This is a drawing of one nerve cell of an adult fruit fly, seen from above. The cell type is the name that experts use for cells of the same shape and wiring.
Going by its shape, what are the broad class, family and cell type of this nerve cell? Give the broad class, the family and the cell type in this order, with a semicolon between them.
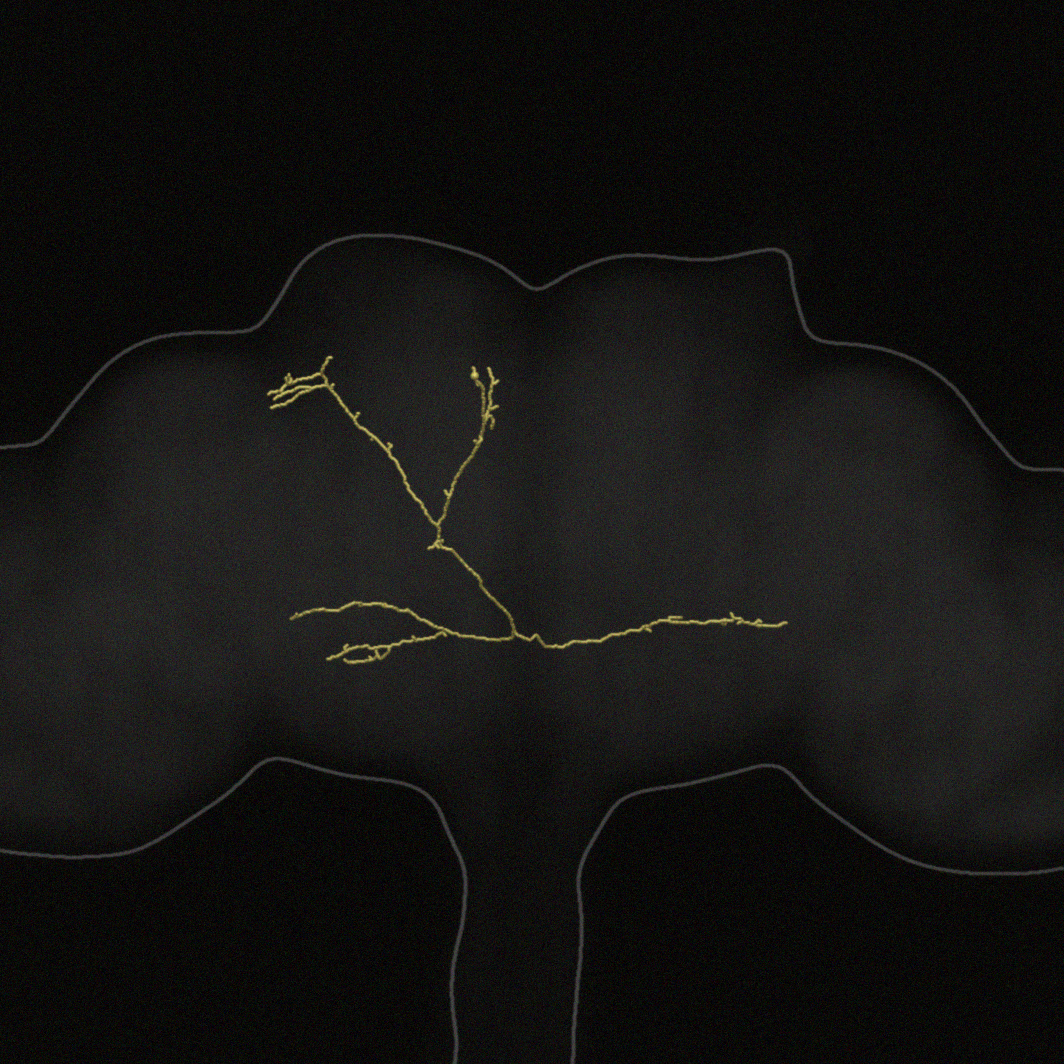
central-brain intrinsic neuron; hemilineage SMPad2; SIP020b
